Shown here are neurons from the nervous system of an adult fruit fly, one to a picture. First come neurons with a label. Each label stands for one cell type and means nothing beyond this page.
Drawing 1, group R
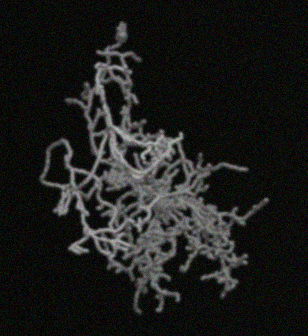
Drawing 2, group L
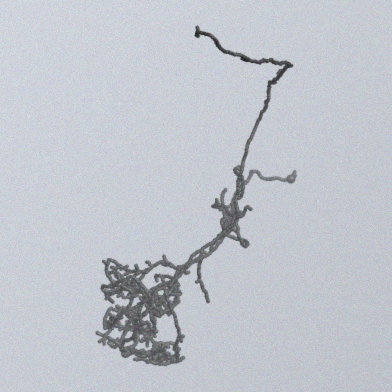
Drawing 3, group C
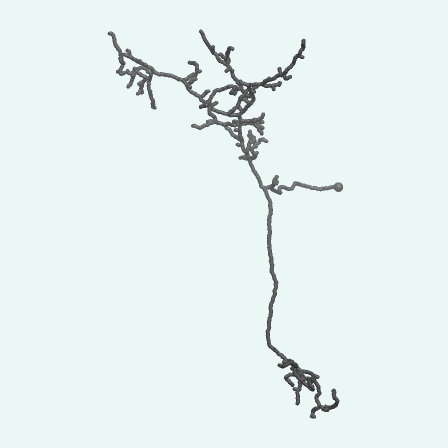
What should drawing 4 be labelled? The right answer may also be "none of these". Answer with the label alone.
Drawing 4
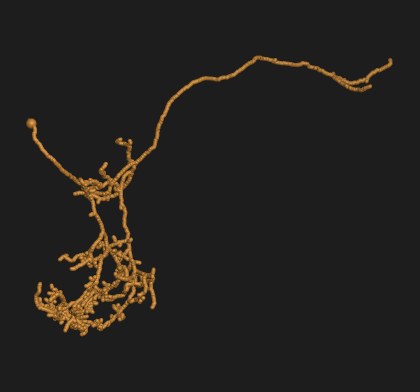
group L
